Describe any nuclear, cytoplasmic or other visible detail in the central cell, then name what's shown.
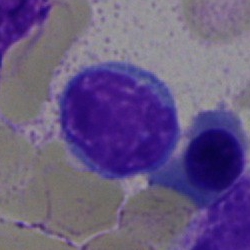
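Outline round and smooth. Cytoplasm a thin blue rim around the nucleus. No granules, no vacuoles in the cytoplasm. Cell is a lymphocyte.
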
